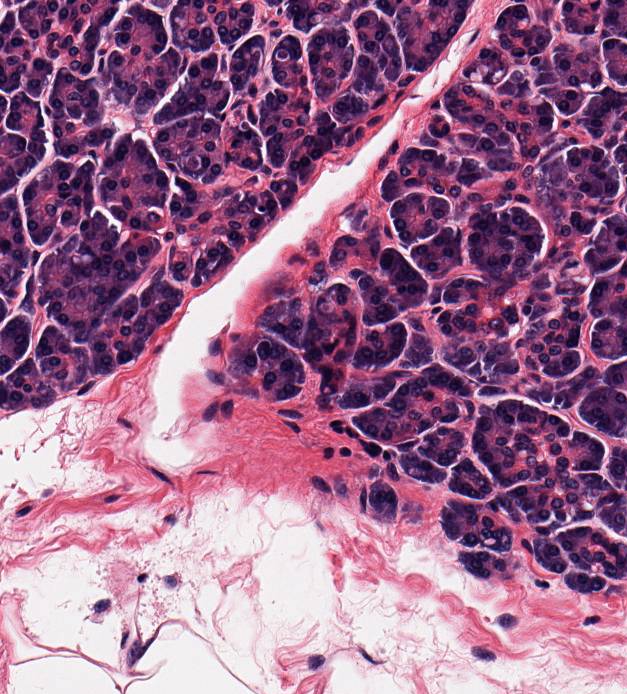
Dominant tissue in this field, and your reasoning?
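Exocrine pancreas is the main tissue, its closely packed acini occupying the upper and right parts. Its acinar cells have round, dark nuclei set toward the outer edge of each acinus.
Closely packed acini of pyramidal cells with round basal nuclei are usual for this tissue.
A narrow pale cleft runs diagonally across, and loose pale connective tissue occupies the lower left.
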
